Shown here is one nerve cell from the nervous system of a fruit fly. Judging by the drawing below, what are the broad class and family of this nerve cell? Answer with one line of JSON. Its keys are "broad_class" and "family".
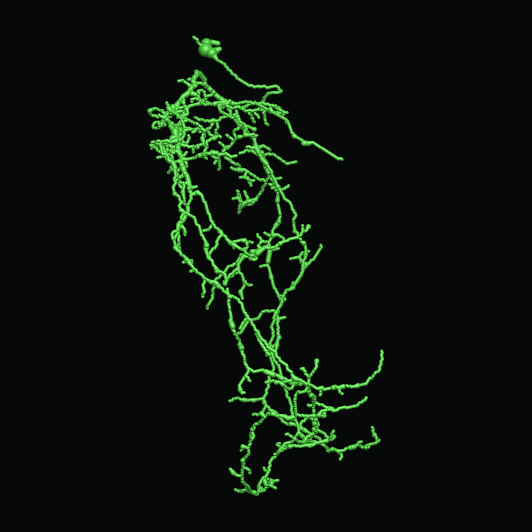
{"broad_class": "nerve-cord intrinsic neuron", "family": "hemilineage 04B"}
